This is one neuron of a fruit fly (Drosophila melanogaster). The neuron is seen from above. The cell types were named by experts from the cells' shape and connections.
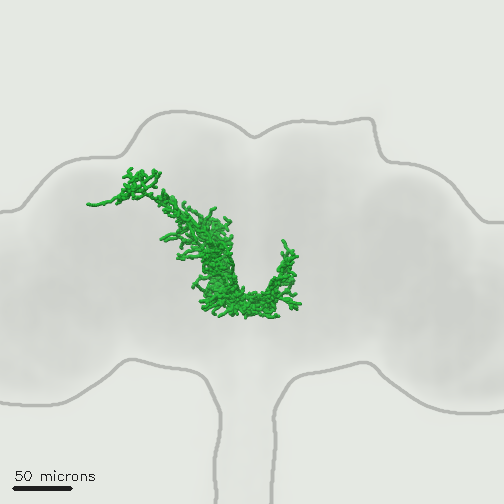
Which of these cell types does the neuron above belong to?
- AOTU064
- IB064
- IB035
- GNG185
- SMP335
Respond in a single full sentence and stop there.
To the cell type AOTU064 belongs this neuron.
